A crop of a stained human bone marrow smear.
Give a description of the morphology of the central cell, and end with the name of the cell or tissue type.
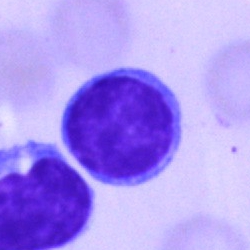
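A round, smooth outline bounds the cell. Its chromatin is dark purple with faint paler mottling throughout. Cytoplasm forms only a thin blue rim around the nucleus, and no vacuoles are seen in it. The cell is a lymphocyte.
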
